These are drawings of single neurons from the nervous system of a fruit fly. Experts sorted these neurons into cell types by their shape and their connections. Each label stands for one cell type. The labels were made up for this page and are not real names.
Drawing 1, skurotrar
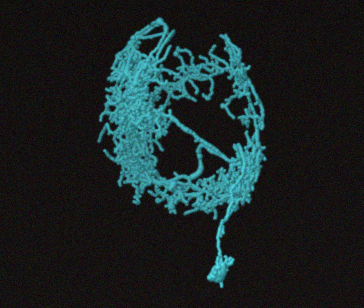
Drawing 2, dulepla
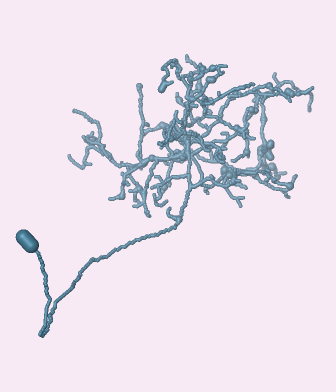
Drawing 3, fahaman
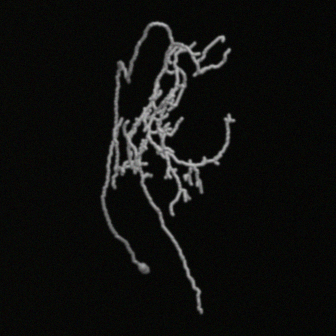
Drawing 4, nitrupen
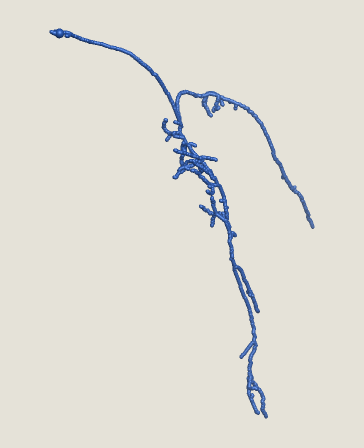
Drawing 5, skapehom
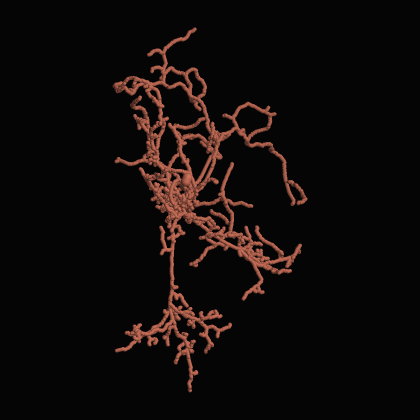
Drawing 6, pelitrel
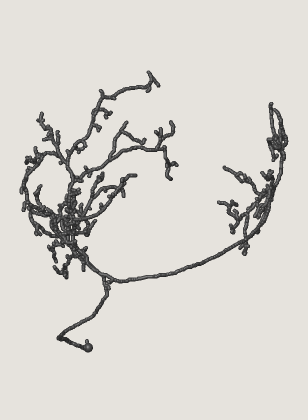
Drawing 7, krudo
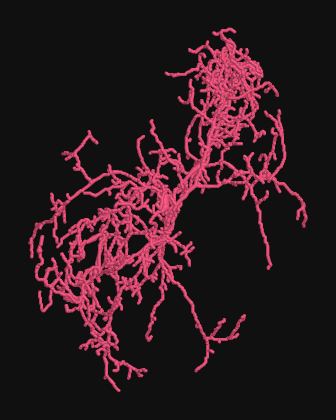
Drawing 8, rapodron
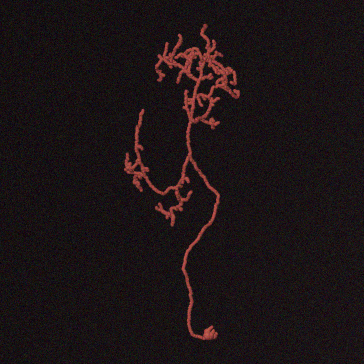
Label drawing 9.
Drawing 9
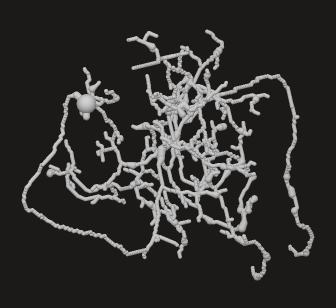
dulepla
